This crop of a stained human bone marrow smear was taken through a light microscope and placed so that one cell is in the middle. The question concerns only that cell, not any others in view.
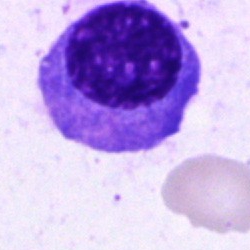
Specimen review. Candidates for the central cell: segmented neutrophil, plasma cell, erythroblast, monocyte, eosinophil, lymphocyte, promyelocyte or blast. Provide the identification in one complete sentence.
This particular crop is centered on a plasma cell.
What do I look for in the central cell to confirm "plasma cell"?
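Taking the plasma cell feature by feature, start with where the nucleus lies: it is off-centre, toward the top of the cell.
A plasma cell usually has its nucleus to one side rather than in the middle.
Next, the chromatin: it is dark and coarsely clumped, with small pale spots between the clumps.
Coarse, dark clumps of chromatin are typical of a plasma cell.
So both the off-centre nucleus and the clumped chromatin match. Last, the cytoplasm: it is blue-purple, and most of it lies in a broad band below the nucleus.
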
